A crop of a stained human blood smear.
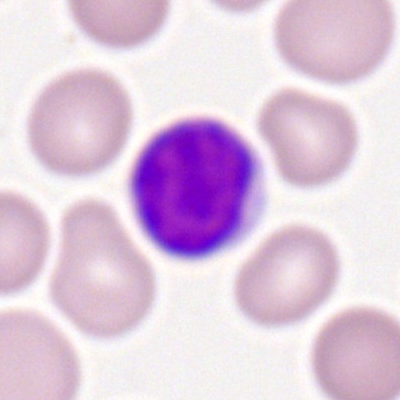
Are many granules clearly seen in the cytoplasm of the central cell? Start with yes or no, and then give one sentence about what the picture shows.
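No. No granules are visible in the cytoplasm.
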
